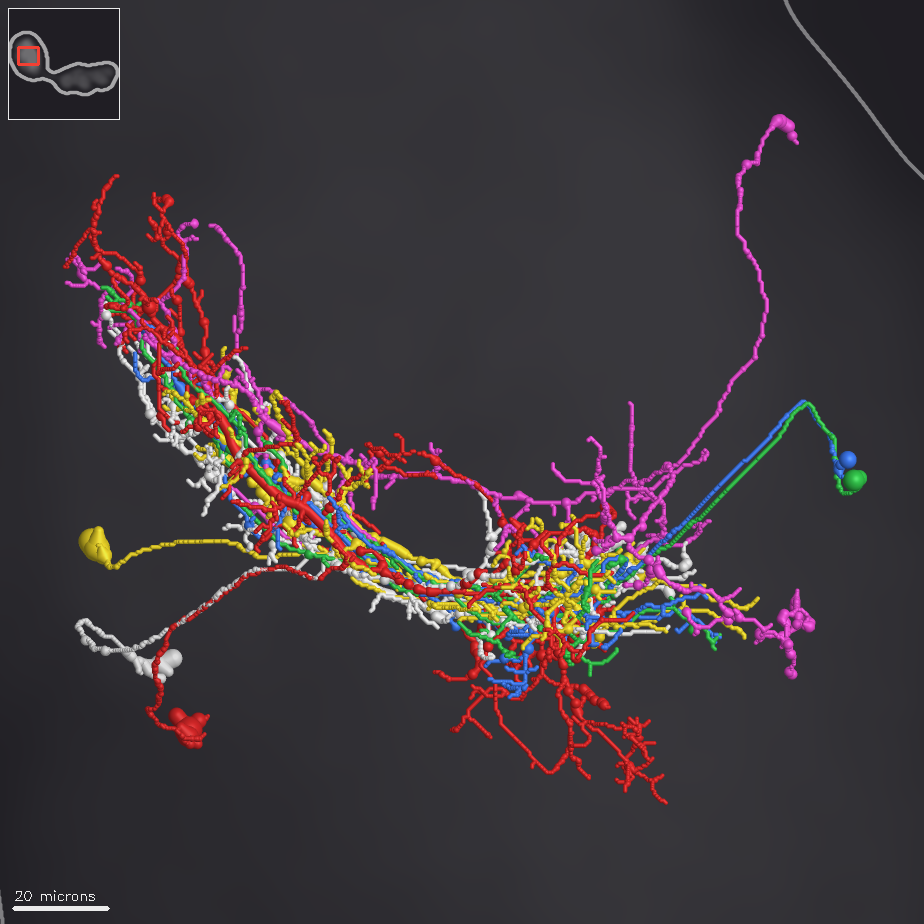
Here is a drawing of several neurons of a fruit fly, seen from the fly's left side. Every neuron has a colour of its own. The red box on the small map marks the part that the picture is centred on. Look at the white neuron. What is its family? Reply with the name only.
hemilineage LALa1_posterior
